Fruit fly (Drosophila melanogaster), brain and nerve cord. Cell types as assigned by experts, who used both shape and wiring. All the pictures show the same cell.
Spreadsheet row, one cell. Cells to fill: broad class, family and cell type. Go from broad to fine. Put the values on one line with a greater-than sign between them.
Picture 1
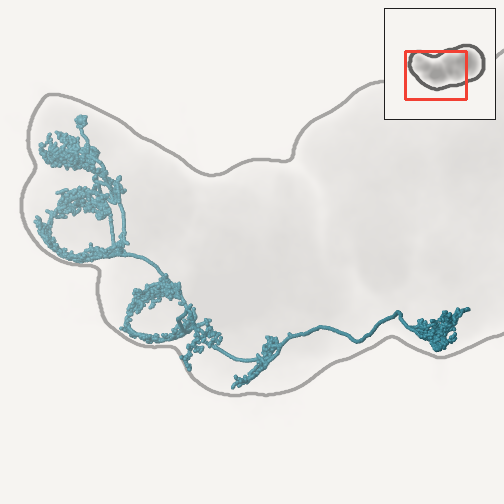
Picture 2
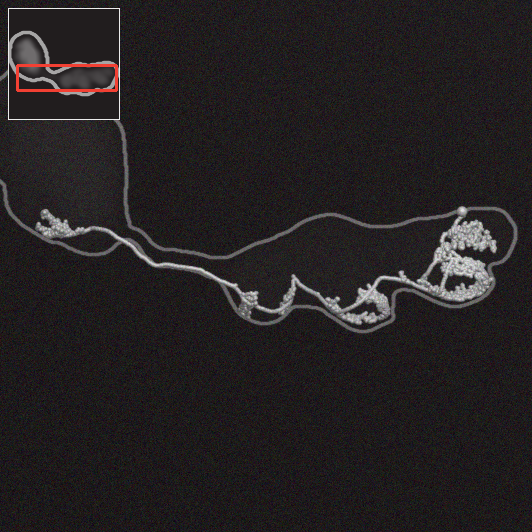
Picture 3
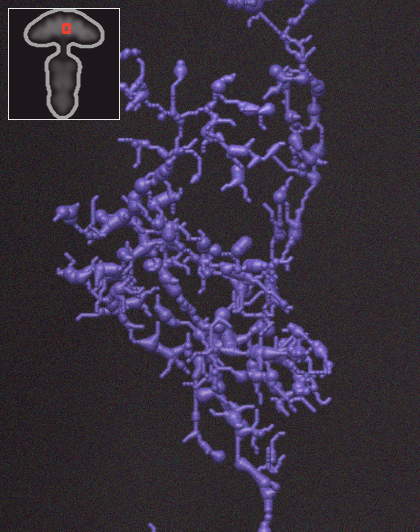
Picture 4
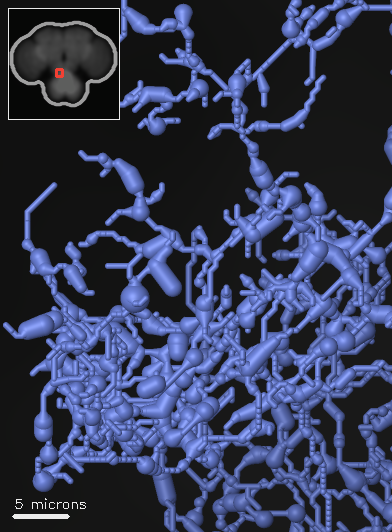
ascending neuron > hemilineage 01B > AN01B002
